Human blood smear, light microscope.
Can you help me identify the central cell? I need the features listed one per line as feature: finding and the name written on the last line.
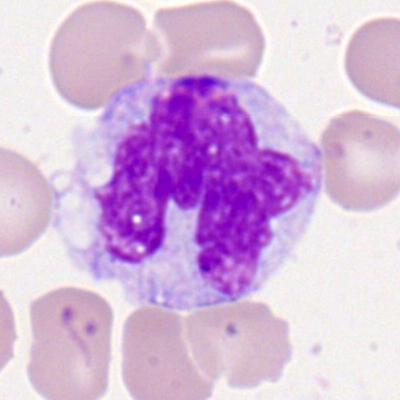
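Nucleus: deeply folded into two limbs joined at the top, like an inverted U
Chromatin: loose, lacy texture
Cytoplasm: moderate rim surrounding the nucleus
Vacuoles: small and clear, in the cytoplasm on the left side
Name: monocyte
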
